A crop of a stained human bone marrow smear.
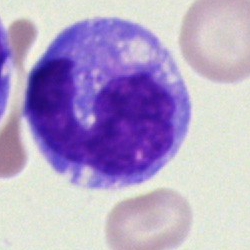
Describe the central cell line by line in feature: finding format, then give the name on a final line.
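Edge: roughly round, slightly uneven
Nucleus: deeply indented, notch opening toward the top
Nucleoli: none distinct
Clear spaces: pale, in the cytoplasm within and above the notch
Cell: monocyte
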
